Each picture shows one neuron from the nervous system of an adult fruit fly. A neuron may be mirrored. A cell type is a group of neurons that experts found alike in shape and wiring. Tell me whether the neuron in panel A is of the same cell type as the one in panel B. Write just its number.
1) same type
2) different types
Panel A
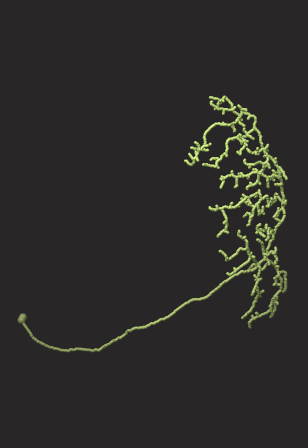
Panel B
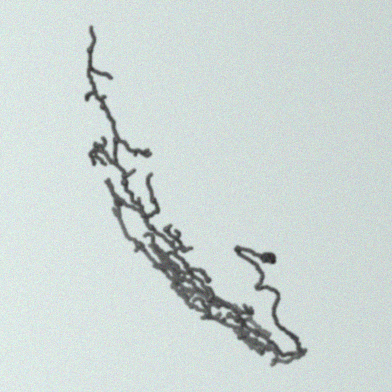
2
